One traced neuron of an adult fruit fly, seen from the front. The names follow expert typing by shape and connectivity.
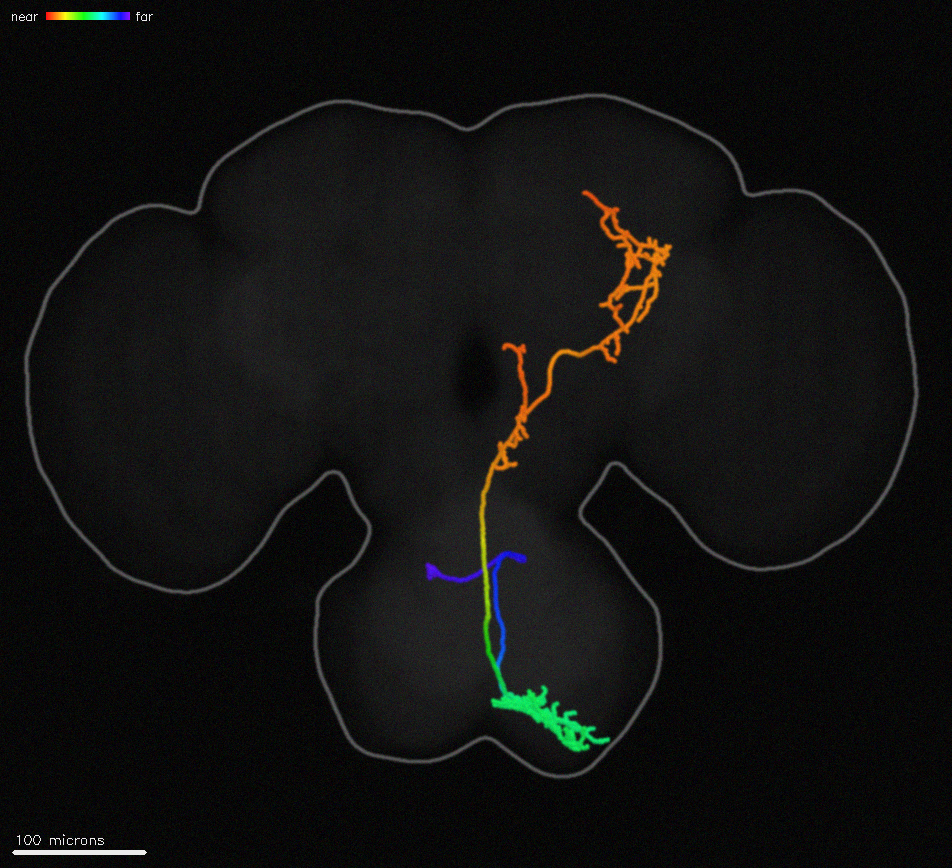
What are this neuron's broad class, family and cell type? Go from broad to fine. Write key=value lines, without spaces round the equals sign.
broad_class=ascending neuron
family=hemilineage 09B
cell_type=AN09B017c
